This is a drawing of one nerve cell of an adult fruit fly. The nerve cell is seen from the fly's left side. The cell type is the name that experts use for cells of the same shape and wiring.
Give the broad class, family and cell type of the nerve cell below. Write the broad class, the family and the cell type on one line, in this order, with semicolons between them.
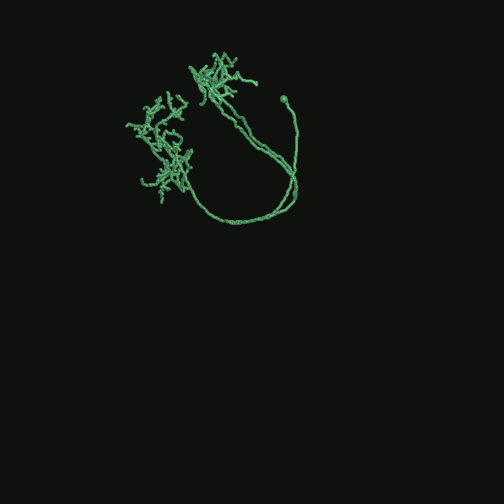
central-brain intrinsic neuron; hemilineage DM1_antero_dorsal; CB3874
